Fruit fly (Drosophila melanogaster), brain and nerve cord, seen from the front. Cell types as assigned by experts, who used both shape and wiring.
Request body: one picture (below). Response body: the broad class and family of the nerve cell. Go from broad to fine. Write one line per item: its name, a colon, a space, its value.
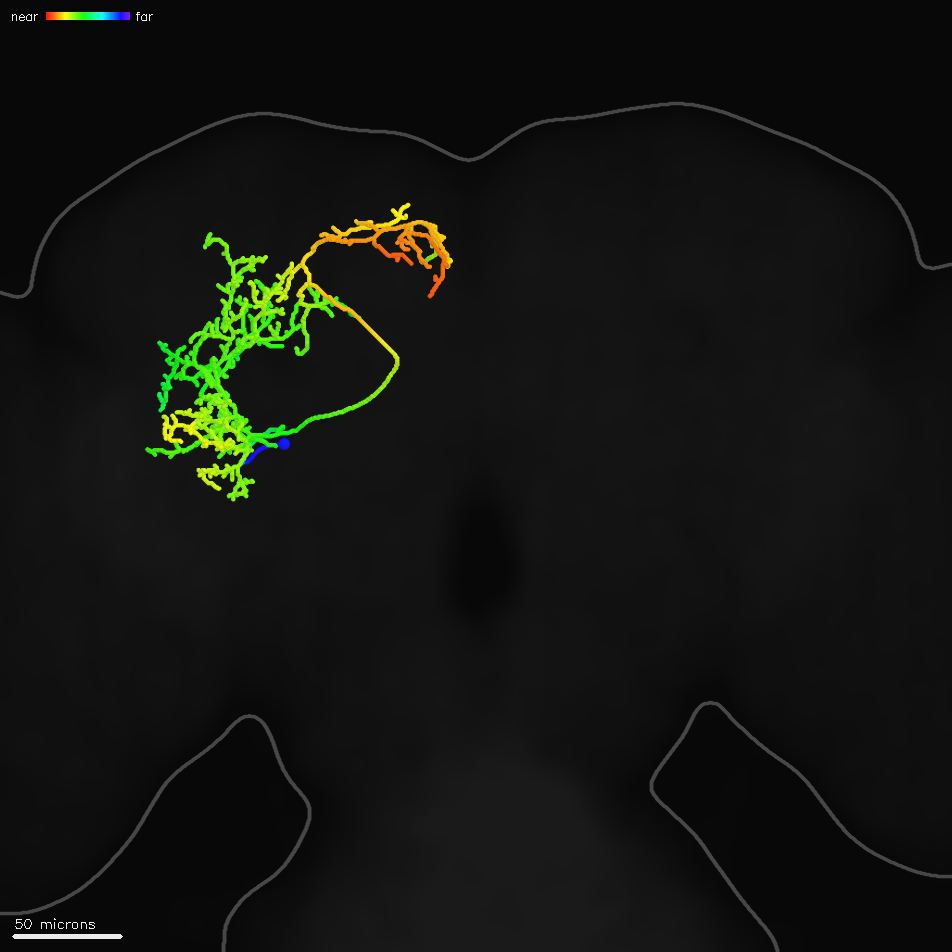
broad class: central-brain intrinsic neuron
family: hemilineage VLPl&p1_posterior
